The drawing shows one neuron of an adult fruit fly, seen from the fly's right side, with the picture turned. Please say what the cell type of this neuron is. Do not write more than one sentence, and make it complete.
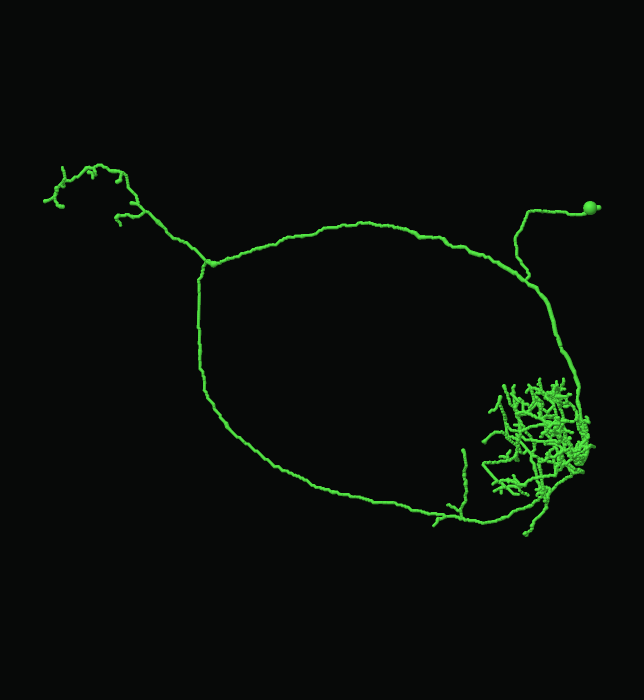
Among cell types, the one for this neuron is CB1858.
